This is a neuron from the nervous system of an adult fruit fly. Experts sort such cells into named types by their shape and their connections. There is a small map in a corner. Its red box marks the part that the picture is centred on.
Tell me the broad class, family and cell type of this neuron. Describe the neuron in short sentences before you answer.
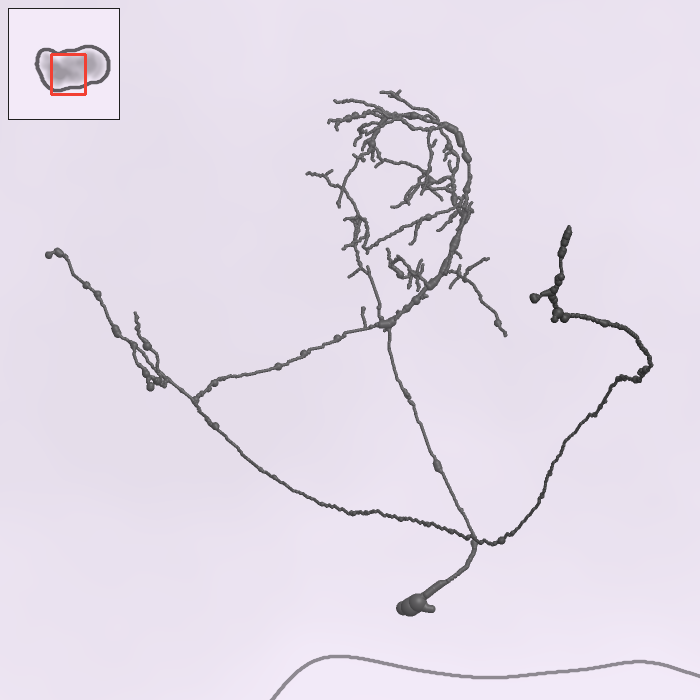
The cell body is at the bottom of the picture. The picture shows dozens of branch ends. It is an ascending neuron. The family is hemilineage 07B. The cell type is AN07B069_b.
